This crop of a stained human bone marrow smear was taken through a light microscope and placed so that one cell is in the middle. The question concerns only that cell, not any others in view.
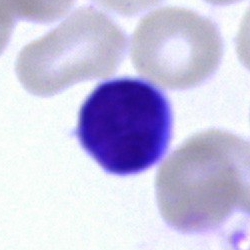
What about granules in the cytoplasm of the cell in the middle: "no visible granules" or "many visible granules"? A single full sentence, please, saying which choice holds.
Within its cytoplasm there is no visible granule.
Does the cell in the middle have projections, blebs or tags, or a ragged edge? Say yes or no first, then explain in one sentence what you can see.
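Yes. A tiny pale bleb projects from the left edge of the cell.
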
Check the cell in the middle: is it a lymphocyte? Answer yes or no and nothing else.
yes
